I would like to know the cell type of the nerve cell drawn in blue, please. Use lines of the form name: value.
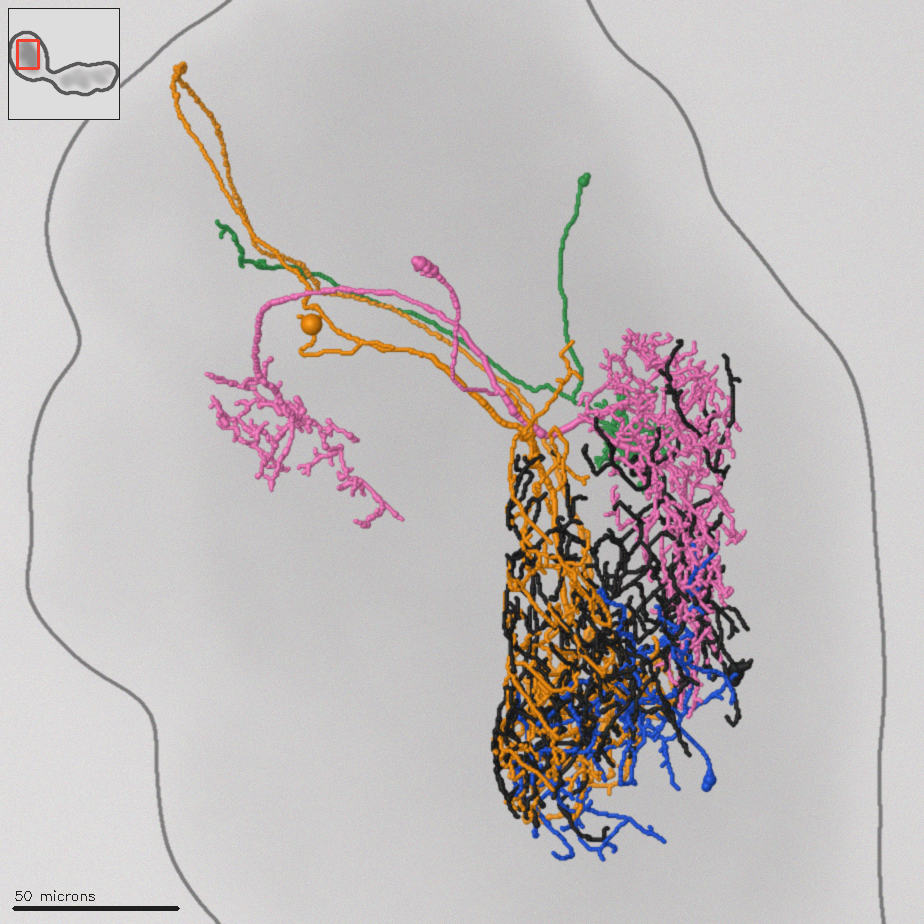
cell type: Li18a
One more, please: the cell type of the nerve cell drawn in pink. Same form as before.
cell type: LC33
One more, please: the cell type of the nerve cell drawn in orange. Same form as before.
cell type: LT54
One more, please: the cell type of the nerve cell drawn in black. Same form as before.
cell type: Li36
